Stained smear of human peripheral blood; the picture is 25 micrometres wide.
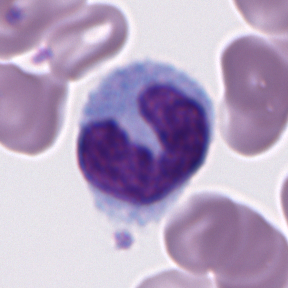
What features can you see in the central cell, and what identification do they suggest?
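In the central cell, the nucleus is bent into a horseshoe, its opening turned toward the top of the cell. No nucleoli are visible. The cytoplasm has only a fine, dusty granularity, without coarse granules. Along its lower edge the cell is ragged and less sharply defined than along the upper edge. The cell is a monocyte.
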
